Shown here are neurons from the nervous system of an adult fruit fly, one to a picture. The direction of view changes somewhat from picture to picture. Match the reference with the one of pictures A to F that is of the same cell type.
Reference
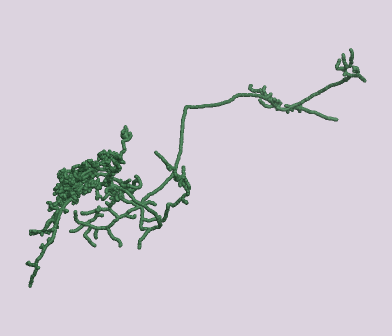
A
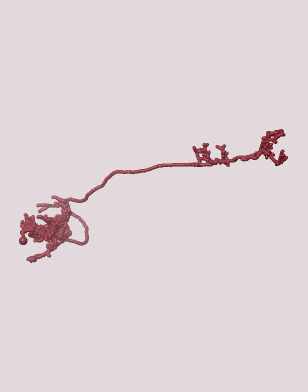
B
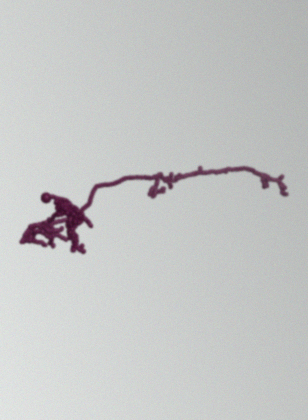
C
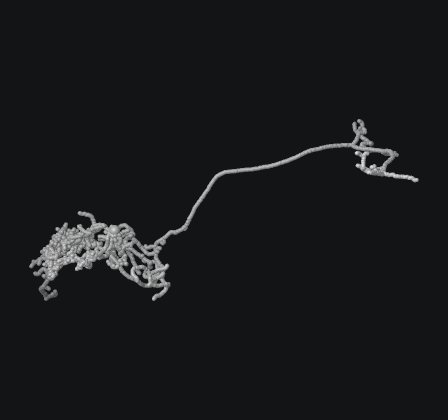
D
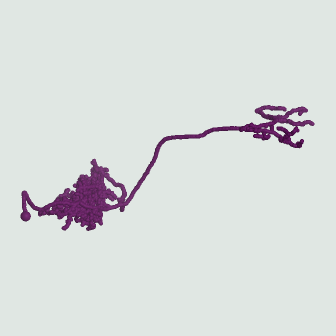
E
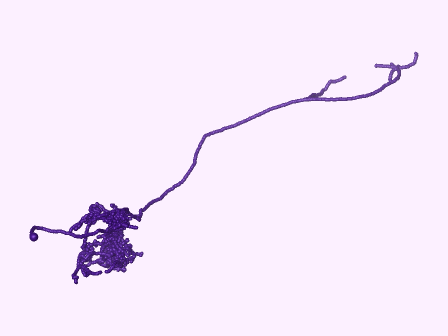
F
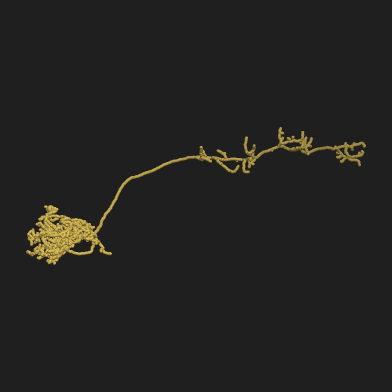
Picture C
